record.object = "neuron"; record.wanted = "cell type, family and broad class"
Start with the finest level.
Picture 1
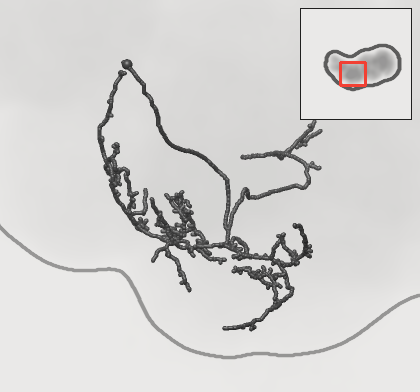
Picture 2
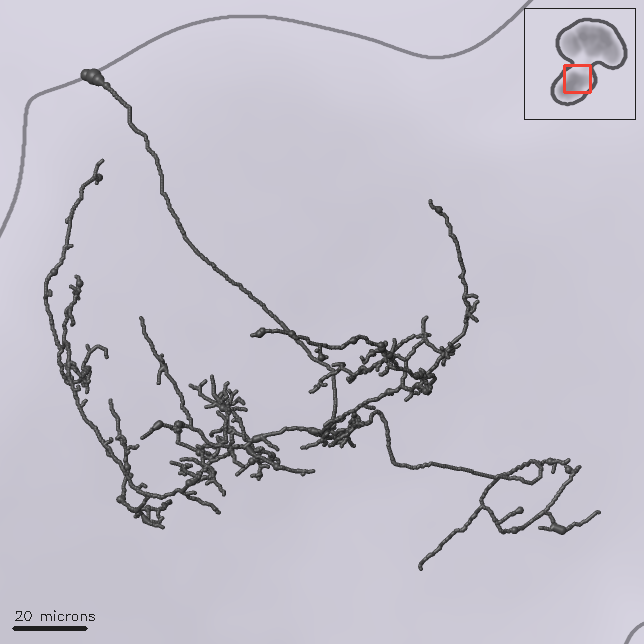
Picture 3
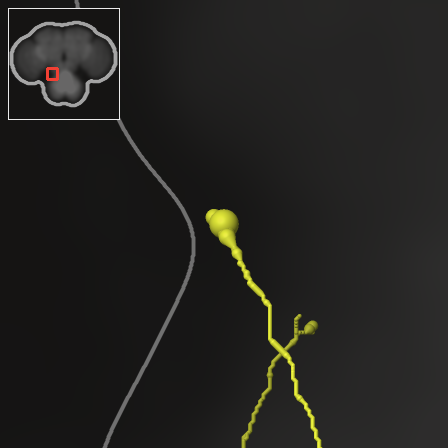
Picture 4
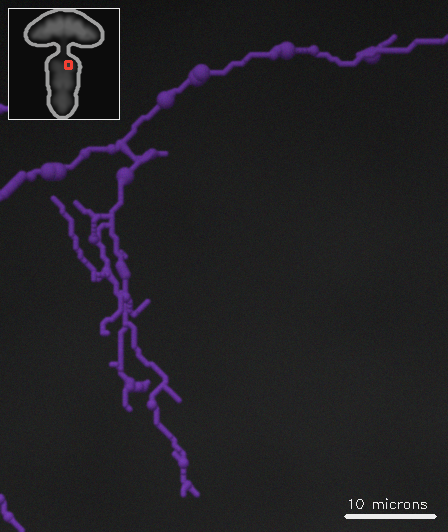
IN23B062; hemilineage 23B; nerve-cord intrinsic neuron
